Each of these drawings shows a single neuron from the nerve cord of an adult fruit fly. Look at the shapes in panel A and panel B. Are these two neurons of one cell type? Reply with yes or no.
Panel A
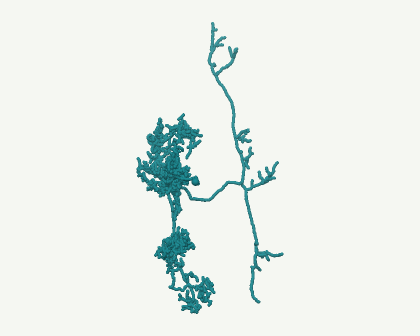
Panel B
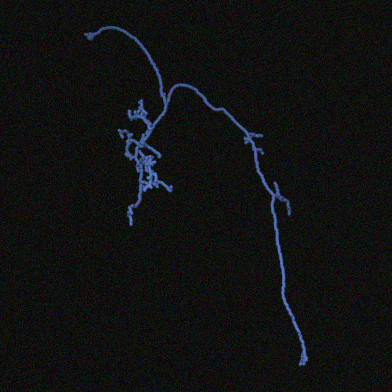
no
